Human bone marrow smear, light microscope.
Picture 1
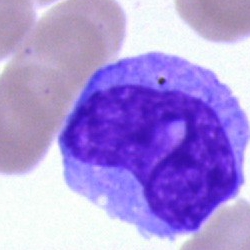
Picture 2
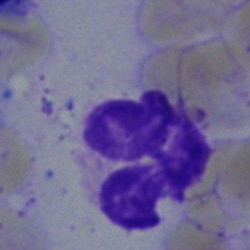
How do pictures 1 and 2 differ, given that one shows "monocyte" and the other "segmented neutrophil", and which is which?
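The first picture shows a monocyte, and the second a segmented neutrophil. The monocyte's nucleus is folded, with a pale cleft just right of its centre.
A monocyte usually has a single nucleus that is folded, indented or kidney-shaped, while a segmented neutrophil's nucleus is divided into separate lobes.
In the monocyte the chromatin is fine and lacy rather than clumped into dense blocks; in the segmented neutrophil, by contrast, it stains deep purple throughout the nucleus.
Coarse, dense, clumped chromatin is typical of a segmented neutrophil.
Around the monocyte's nucleus runs a moderate rim of pale greyish-blue cytoplasm.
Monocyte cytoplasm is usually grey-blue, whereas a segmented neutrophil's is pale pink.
The monocyte's outline is irregular, its edge slightly wavy, and red cells lie close on its left without covering it. No nucleoli can be seen in the segmented neutrophil's nucleus, and red cells press against its right side.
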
